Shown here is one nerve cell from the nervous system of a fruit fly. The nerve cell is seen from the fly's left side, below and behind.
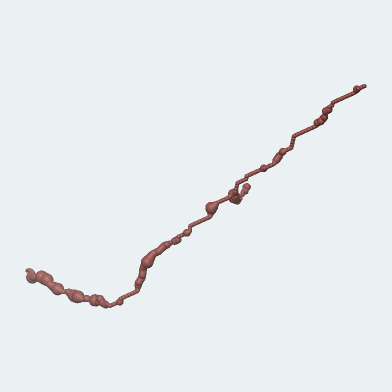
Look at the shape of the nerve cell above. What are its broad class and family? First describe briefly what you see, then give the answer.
No cell body is drawn. It has a dozen or fewer branch ends. Its broad class is sensory neuron entering the nerve cord. The name of its family is class mechanosensory proprioceptive.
